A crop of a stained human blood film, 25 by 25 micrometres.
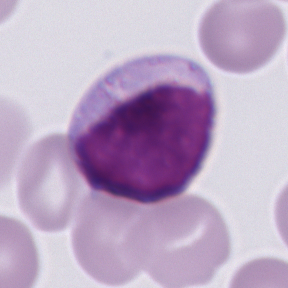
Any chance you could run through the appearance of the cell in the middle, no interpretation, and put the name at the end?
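Cell outline smooth and rounded; no surface projections. Nuclear edge smooth, without indentation or lobes. Cytoplasm pale lilac-blue, holding a few fine purple granules. Large granular lymphocyte.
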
